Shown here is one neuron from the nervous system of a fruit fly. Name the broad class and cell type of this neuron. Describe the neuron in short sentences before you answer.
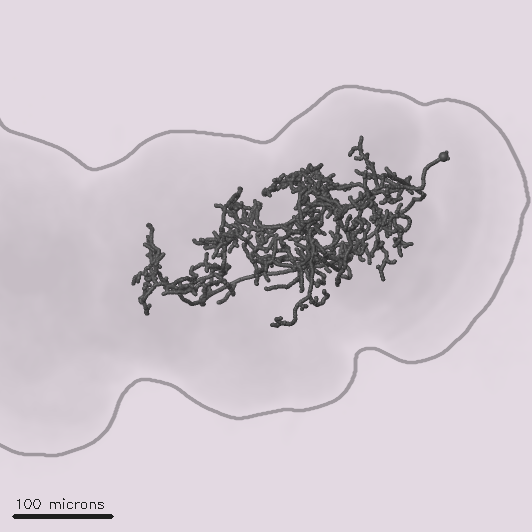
By the scale bar it is about 300 microns wide in this view. In this view it is wider than it is tall. Its broad class is central-brain intrinsic neuron. Its cell type is PLP032.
